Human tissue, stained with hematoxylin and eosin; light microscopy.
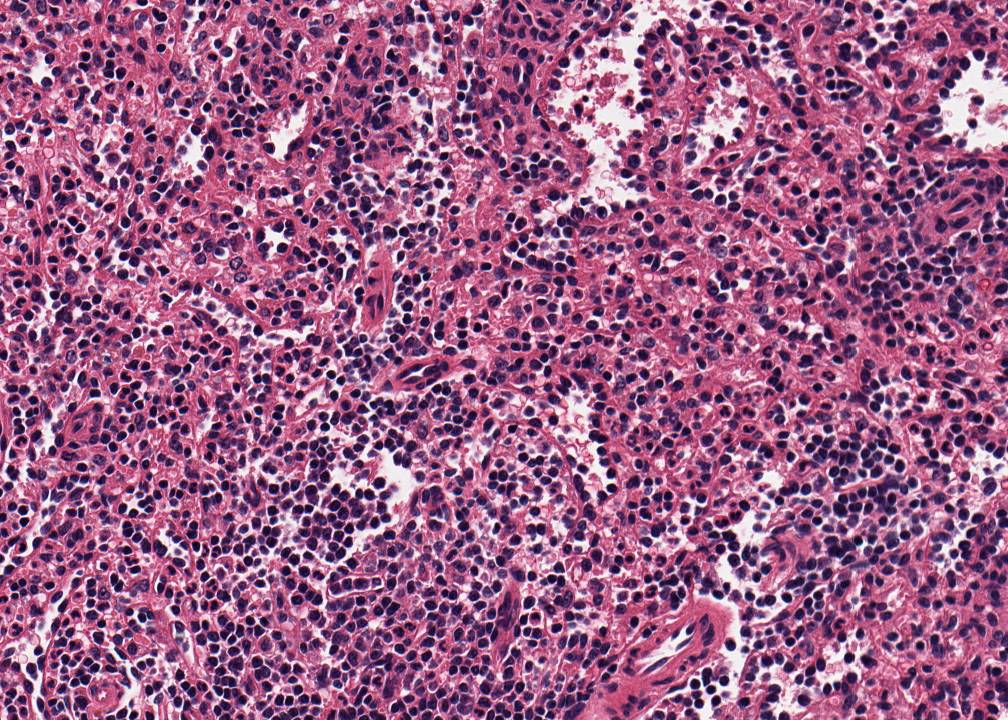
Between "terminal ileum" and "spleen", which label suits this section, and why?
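This is spleen. Most cells are small and round, with dark round nuclei and scant cytoplasm, consistent with lymphocytes. Scattered among them are cells with larger, paler, oval nuclei. Thin pink fibrillar strands form an irregular meshwork throughout. No rounded follicles with pale centres are seen.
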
